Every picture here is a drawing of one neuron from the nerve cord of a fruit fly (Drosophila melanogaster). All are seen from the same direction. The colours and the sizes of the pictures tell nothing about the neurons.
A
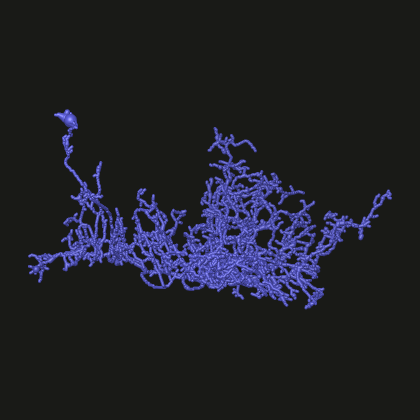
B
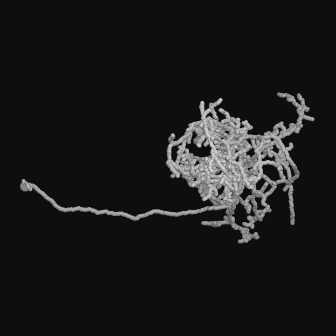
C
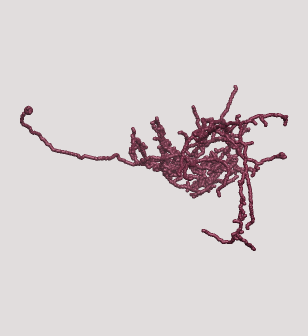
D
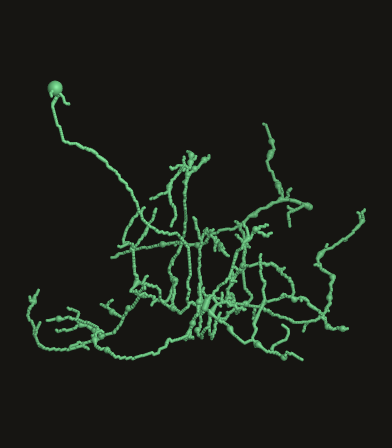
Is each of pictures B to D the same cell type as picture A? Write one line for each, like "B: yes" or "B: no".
B: no
C: no
D: no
